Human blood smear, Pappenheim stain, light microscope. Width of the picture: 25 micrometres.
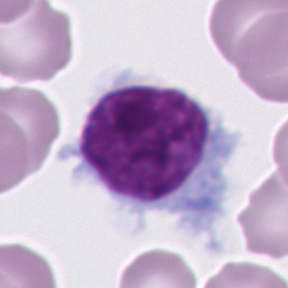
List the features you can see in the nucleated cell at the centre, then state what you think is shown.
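Looking at the edge of the cytoplasm, I see it is ragged, with many fine hair-like projections. The cytoplasm is widest on the lower right side of the nucleus. I can find no distinct granules in it, and no vacuoles either. So this is a hairy cell.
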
